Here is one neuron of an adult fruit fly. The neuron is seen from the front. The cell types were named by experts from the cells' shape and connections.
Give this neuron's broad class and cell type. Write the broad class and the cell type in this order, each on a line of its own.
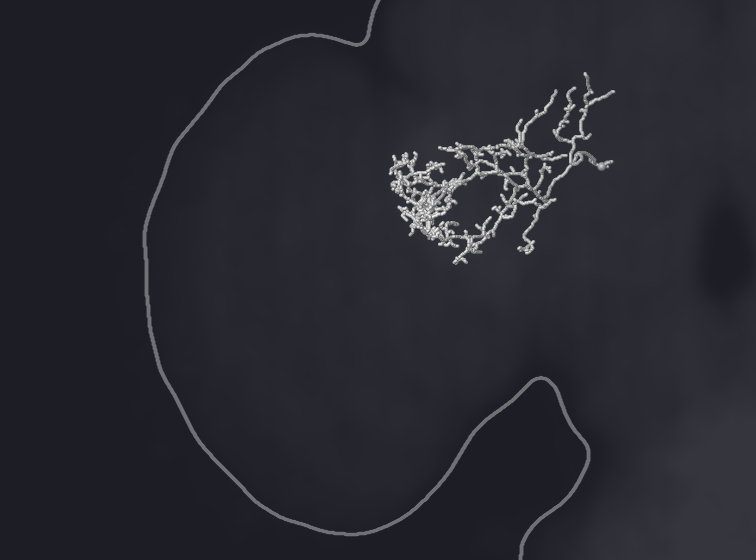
central-brain intrinsic neuron
PVLP148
